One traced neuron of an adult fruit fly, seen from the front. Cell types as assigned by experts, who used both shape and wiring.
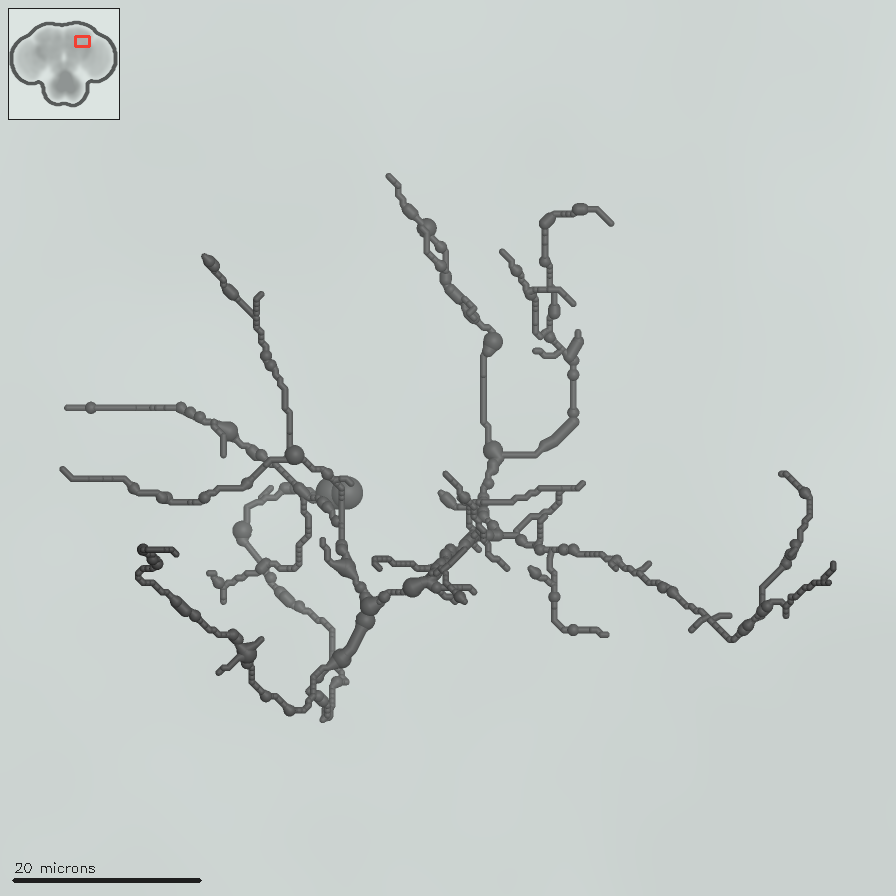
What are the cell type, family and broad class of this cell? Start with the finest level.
CL293; hemilineage DL1_ventral; central-brain intrinsic neuron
